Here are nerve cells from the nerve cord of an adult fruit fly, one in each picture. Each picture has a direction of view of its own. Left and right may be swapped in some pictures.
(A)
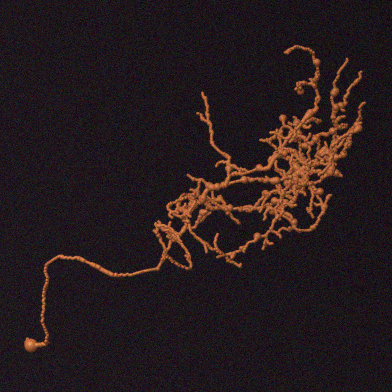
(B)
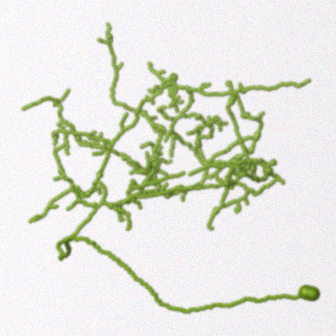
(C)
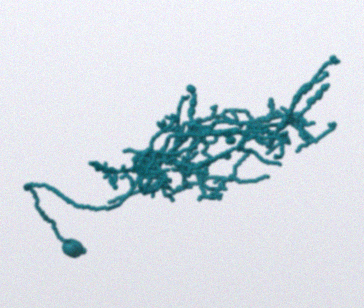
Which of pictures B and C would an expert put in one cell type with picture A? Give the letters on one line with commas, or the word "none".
B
